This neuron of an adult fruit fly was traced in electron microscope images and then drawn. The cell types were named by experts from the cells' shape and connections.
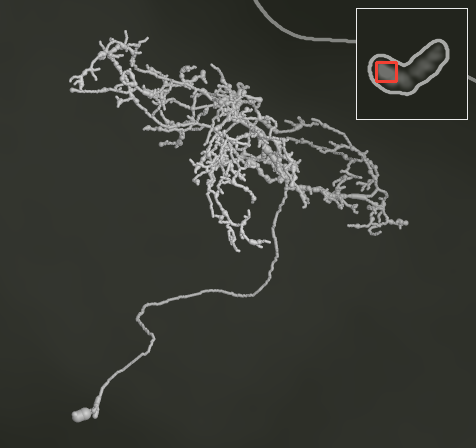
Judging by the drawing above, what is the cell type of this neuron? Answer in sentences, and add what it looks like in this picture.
It is of cell type PLP250. It is a central-brain intrinsic neuron. Its cell body lies at the lower left of the picture. Dozens of branch ends can be seen.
